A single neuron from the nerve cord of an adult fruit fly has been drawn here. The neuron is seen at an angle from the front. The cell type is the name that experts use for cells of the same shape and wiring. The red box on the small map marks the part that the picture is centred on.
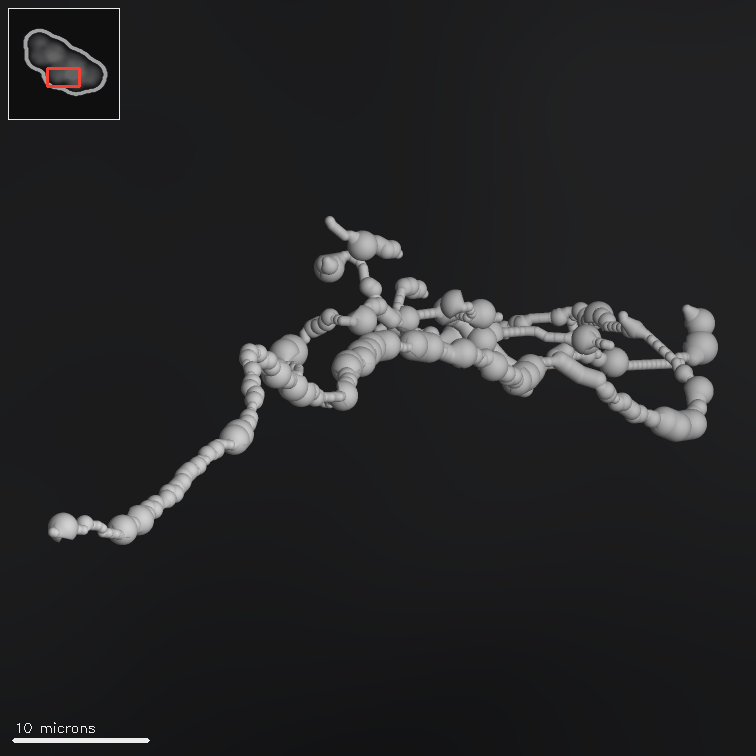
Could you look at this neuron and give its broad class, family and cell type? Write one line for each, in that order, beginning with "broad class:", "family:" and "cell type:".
broad class: sensory neuron entering the nerve cord
family: class mechanosensory tactile
cell type: SNta18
